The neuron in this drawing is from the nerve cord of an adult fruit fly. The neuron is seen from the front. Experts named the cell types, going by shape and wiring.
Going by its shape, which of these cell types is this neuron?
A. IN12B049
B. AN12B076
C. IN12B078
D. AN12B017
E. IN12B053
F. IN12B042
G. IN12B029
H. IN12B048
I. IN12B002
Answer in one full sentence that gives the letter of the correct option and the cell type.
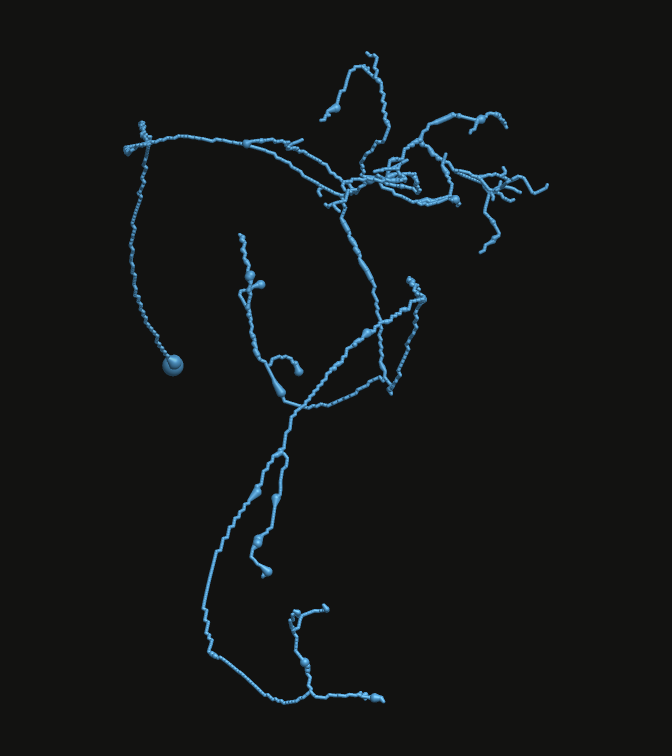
Option H is IN12B048, the cell type of the neuron.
